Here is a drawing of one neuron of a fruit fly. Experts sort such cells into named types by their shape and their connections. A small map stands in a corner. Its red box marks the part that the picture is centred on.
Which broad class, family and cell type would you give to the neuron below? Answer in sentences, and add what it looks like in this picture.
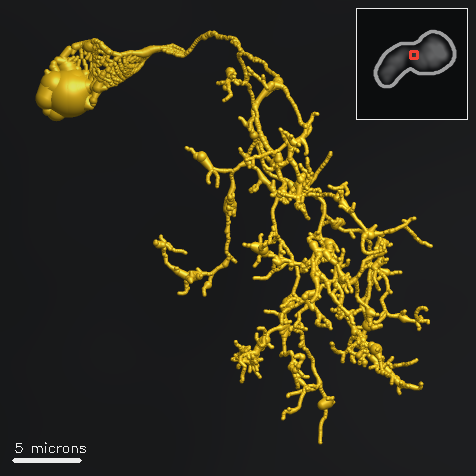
It is an optic-lobe intrinsic neuron. The family is Dm. It is of cell type Dm10. Its cell body lies at the upper left of the picture. By the scale bar it is about 30 microns tall in this view.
